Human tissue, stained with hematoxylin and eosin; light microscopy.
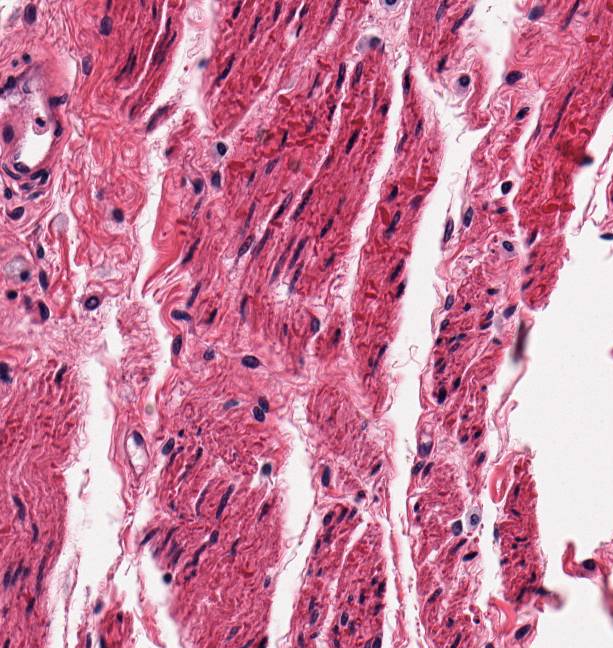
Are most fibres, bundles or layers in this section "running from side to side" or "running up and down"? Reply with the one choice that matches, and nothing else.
Running up and down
